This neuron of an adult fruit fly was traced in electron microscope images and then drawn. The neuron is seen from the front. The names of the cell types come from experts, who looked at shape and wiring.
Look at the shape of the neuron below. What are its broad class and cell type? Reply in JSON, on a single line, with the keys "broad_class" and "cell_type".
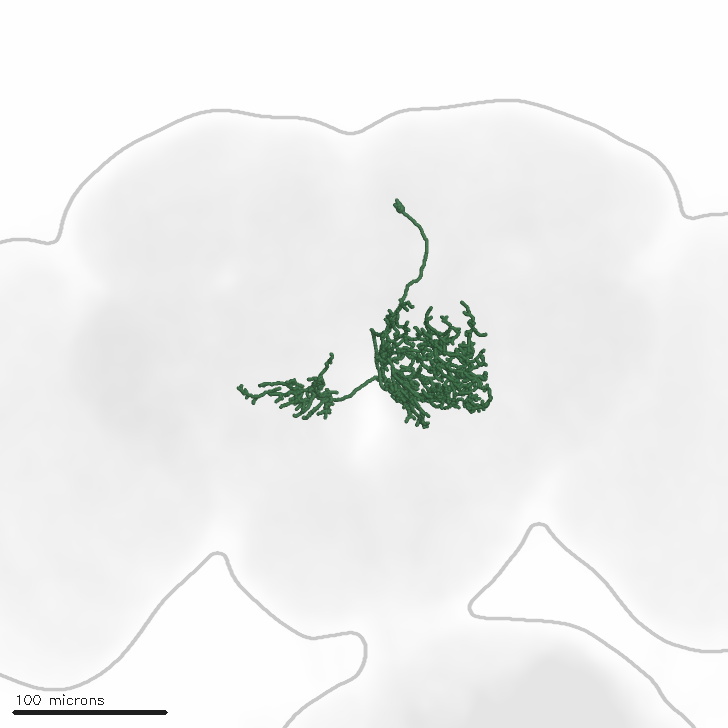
{"broad_class": "central-brain intrinsic neuron", "cell_type": "LAL135"}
